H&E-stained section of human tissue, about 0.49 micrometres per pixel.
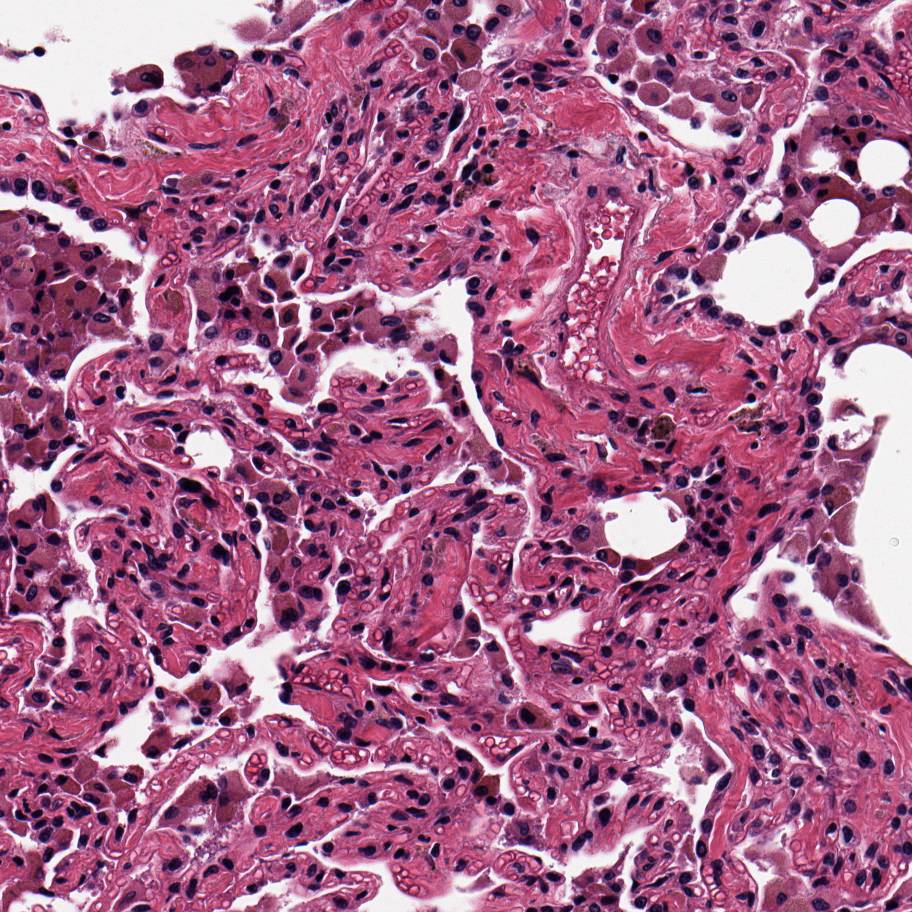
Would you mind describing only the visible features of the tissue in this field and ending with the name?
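Dense, wavy bundles of pink collagen run through the septa, most obviously in the upper half. Up at the upper left and upper right, clusters of large rounded cells with plenty of dark pink-brown cytoplasm fill the spaces. Plump cells with rounded dark nuclei line the septal surfaces, and there are a few sharply rounded empty spaces at the upper right. It's lung.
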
